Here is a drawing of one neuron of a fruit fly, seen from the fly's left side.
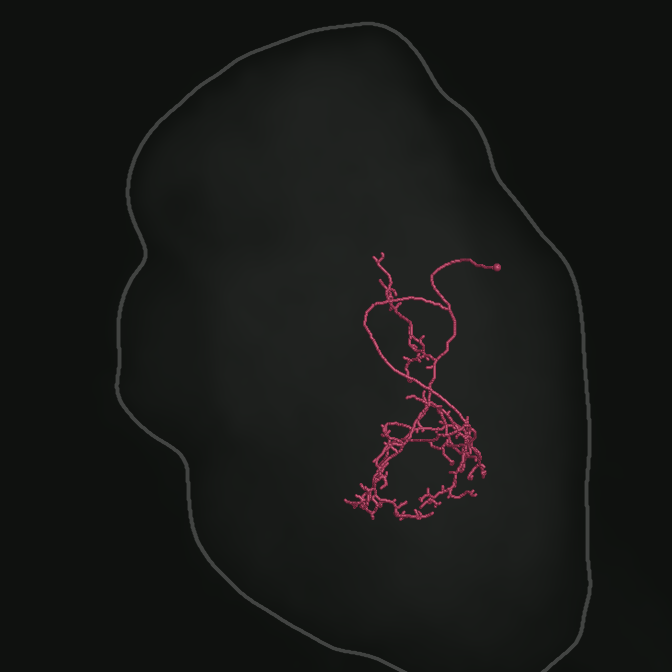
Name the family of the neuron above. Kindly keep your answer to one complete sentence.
The neuron is counted in family hemilineage PSp2.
